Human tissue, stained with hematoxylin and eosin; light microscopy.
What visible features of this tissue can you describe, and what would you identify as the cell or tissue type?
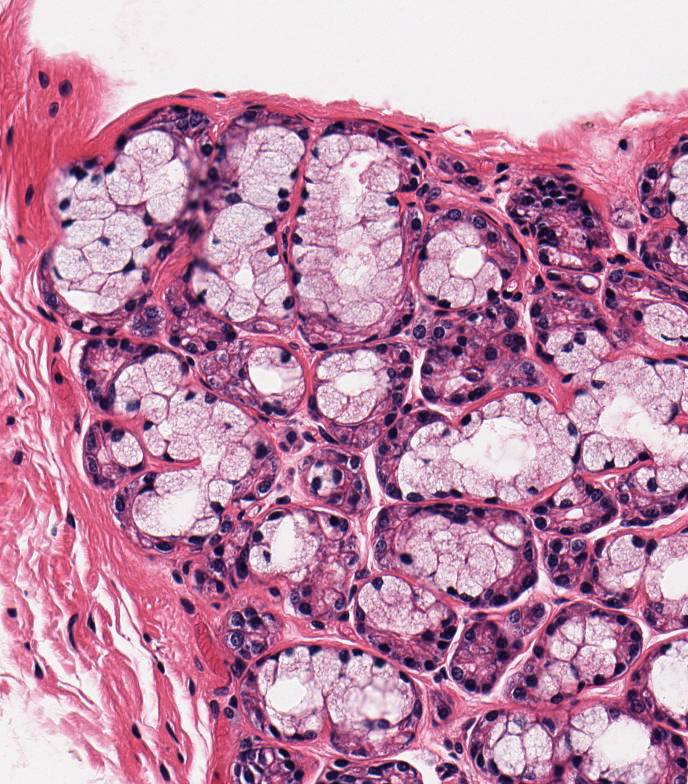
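Closely packed, rounded glandular acini fill most of the field, separated by thin pink fibrous septa. Most acini lined by mucous cells: pale, foamy, vacuolated cytoplasm. Mucous cell nuclei dark, flattened against the base at each acinus's outer edge. Small clusters of cells with darker purple-pink cytoplasm and round nuclei between pale acini, mainly centre and right. Minor salivary gland.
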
